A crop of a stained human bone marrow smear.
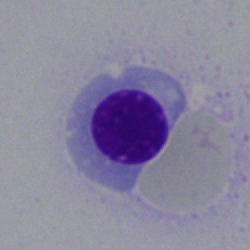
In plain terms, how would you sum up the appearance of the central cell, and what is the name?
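What I notice first is the chromatin, dense and deep purple, in a nucleus lying off-centre toward the right side of the cell. The cytoplasm looks pale blue, and its widest band is on the left side of the nucleus. This is an erythroblast.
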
